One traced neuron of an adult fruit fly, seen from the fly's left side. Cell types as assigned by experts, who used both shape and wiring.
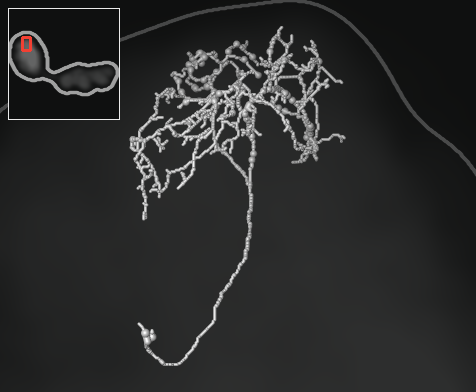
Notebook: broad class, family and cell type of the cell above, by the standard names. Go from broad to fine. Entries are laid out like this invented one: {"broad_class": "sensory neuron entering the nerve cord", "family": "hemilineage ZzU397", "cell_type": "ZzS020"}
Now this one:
{"broad_class": "central-brain intrinsic neuron", "family": "hemilineage SLPal3_and_SLPal4_dorsal", "cell_type": "CB1653"}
